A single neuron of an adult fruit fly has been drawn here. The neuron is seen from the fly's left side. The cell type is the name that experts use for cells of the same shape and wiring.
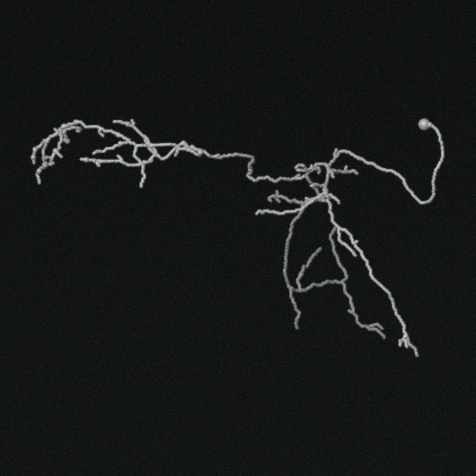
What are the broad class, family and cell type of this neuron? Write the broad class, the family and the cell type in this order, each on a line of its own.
central-brain intrinsic neuron
hemilineage DM6_dorso_lateral
SMP381_a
